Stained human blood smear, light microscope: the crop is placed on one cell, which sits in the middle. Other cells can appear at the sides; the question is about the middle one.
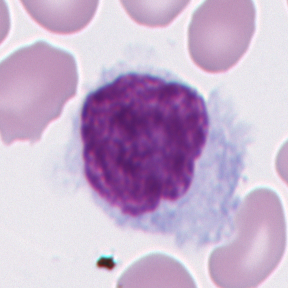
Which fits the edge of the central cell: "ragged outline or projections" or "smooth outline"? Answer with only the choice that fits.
Ragged outline or projections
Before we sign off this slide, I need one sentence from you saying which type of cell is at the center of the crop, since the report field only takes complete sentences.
This crop is built around a hairy cell at its centre.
